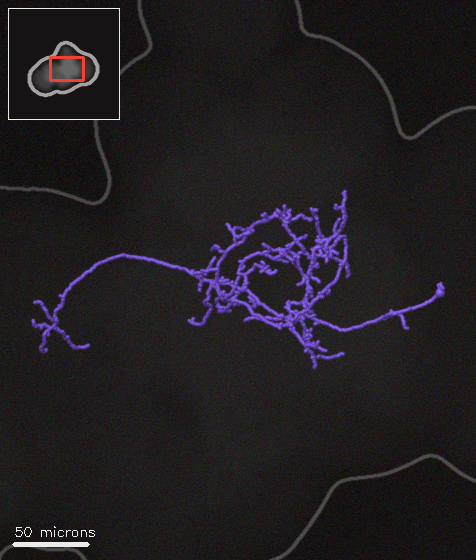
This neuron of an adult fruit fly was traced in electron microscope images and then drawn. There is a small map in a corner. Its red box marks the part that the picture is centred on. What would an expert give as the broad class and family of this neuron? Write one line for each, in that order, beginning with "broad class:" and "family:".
broad class: central-brain intrinsic neuron
family: hemilineage VLPl2_medial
